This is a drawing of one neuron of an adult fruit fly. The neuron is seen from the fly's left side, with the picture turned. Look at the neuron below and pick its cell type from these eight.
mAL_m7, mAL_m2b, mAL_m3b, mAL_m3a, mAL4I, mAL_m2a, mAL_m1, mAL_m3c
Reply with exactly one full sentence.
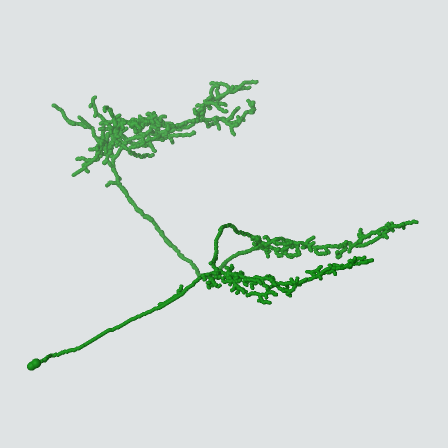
By type, the neuron is mAL_m2a.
